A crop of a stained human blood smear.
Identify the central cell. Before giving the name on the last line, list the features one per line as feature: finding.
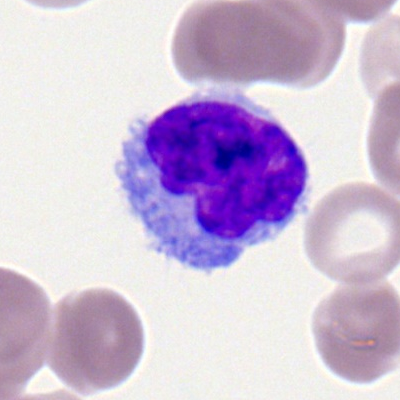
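Nucleus: irregular and folded, notched on the lower left
Chromatin: deep purple, darker patch near the nuclear centre
Cytoplasm: moderate, pale grey-blue, mostly left of and below the nucleus
Edges: fine wispy projections along lower and left borders
Name: lymphocyte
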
